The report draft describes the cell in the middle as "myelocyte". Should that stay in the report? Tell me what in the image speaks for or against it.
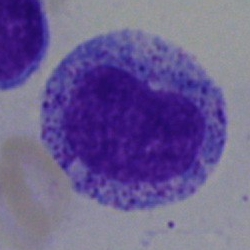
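Checking the cell point by point, its outline is roughly round. The nucleus fills most of the cell, has a shallow notch on its upper right edge, and leaves a rim of cytoplasm all the way around it. The chromatin is finely textured, not coarsely clumped. The cytoplasm is a pale greyish blue, and many dark purple granules are scattered through all of it.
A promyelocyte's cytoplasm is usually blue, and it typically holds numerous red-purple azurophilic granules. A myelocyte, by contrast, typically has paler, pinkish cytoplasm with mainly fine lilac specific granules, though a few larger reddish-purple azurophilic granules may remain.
Against these, the greyish blue of the cytoplasm sides with promyelocyte rather than with the pinkish tone of myelocyte. The granules are dark purple rather than the lilac of a myelocyte's specific granules, and their number matches the numerous granules of a promyelocyte better than the few larger ones a myelocyte may keep. The name myelocyte does not fit; this cell is a promyelocyte.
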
